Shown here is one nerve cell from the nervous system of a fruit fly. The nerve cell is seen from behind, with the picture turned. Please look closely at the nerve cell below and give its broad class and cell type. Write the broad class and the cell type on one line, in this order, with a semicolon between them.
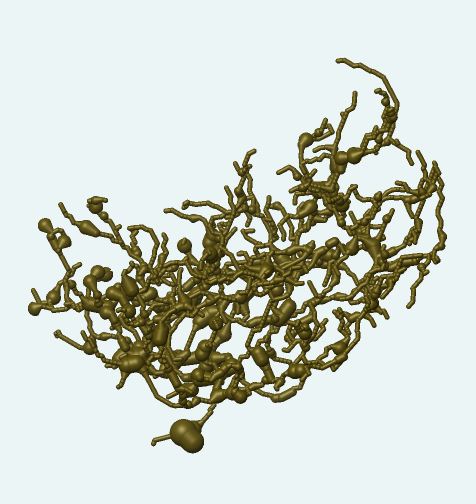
nerve-cord intrinsic neuron; INXXX403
